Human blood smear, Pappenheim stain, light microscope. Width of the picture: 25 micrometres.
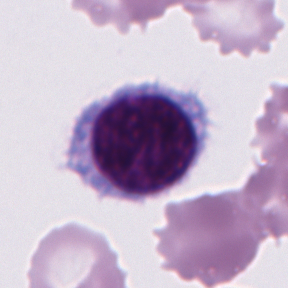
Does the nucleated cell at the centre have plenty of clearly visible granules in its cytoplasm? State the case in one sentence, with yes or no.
No, in the cell's cytoplasm no granules are visible.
